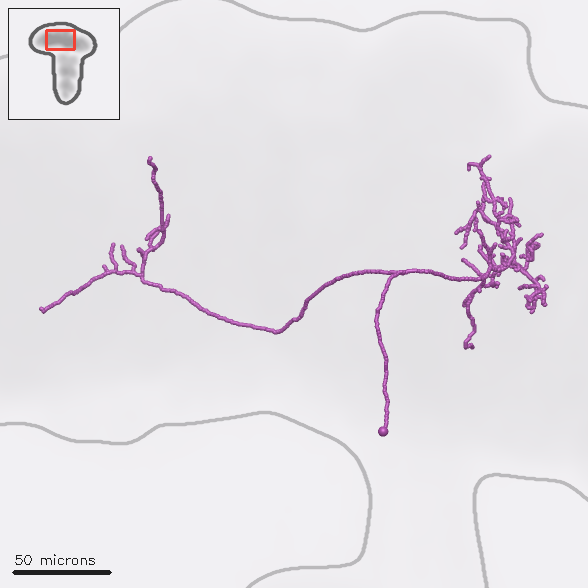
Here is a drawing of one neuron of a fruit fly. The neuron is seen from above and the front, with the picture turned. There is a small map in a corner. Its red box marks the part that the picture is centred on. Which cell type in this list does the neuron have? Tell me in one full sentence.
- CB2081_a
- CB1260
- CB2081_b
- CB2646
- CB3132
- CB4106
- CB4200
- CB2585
What this neuron is, by cell type, is CB2585.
